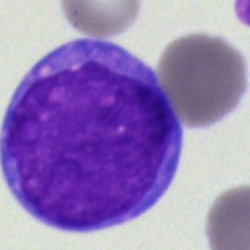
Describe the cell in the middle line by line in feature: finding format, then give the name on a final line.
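Outline: see how rounded and smooth it is, with no surface projections
Chromatin: fine and evenly spread, with no coarse dark clumps
Nucleus: look closely for several small pale spots
Cytoplasm: just a thin blue rim around the nucleus
Name: this is a blast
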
